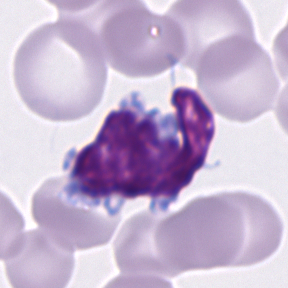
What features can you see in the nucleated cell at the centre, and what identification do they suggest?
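Most of the cell is taken up by the nucleus, whose right end is folded back and curls upward. A scant, patchy, pale blue rim of cytoplasm surrounds it, and fine hair-like pale blue threads project from the cell edge. This is a typical lymphocyte.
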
